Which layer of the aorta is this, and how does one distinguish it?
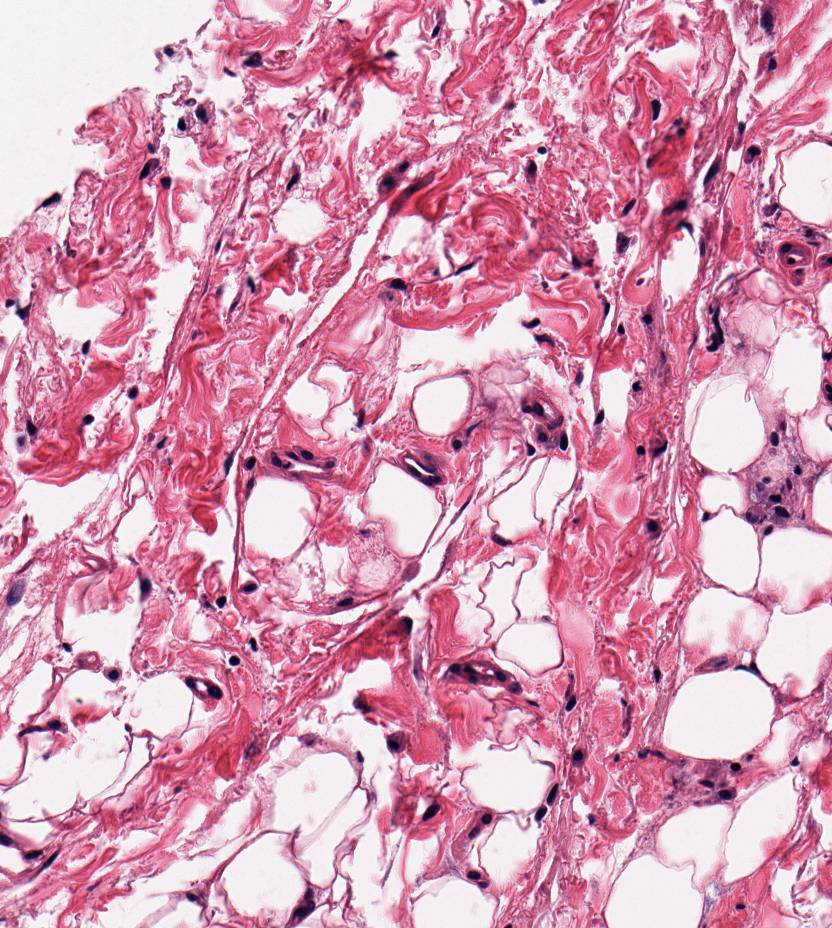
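Tunica adventitia. Sparse cells; much collagen between widely spaced, small, dark, spindle-shaped to oval nuclei.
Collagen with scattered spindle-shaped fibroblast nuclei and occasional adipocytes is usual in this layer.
Mature adipocytes, as empty rounded vacuoles, most numerous along the right side and lower part. Upper left corner: blank background beyond the tissue edge.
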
